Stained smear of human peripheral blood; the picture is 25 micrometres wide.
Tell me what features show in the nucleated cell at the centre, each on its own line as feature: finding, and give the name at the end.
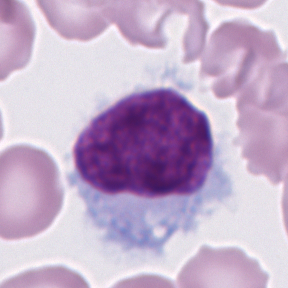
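Border: fine, hair-like projections fringing the cytoplasm
Nucleus position: toward the top, most cytoplasm below it
Nucleus size: about 12 by 10 micrometres
Cytoplasm: pale blue
Clear spot: one small spot in the cytoplasm below the nucleus
Name: hairy cell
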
